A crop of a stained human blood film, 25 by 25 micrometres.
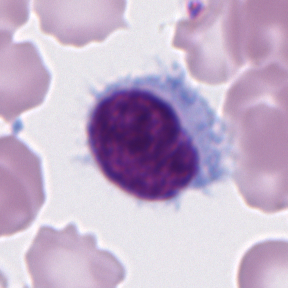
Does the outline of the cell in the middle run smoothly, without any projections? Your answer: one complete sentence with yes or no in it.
No, the cell lacks a smooth edge; its outline is rough.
